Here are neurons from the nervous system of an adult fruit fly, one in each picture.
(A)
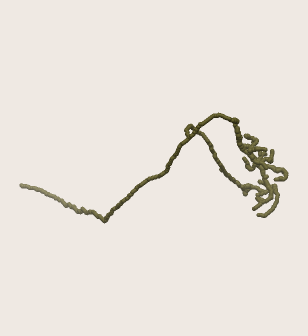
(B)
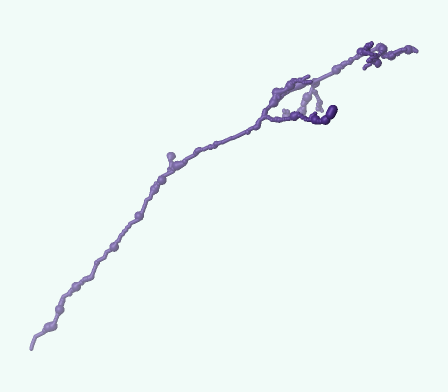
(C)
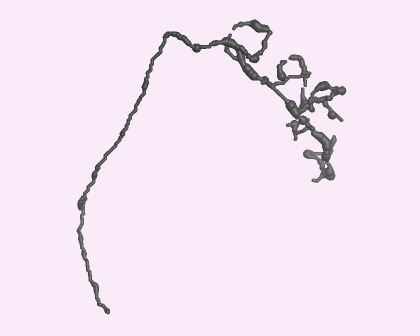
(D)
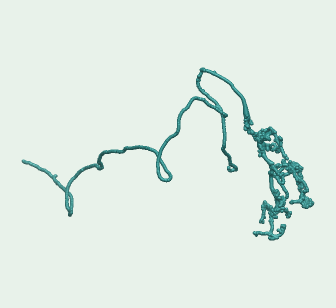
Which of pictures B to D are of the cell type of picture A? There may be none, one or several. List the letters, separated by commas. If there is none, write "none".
C, D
